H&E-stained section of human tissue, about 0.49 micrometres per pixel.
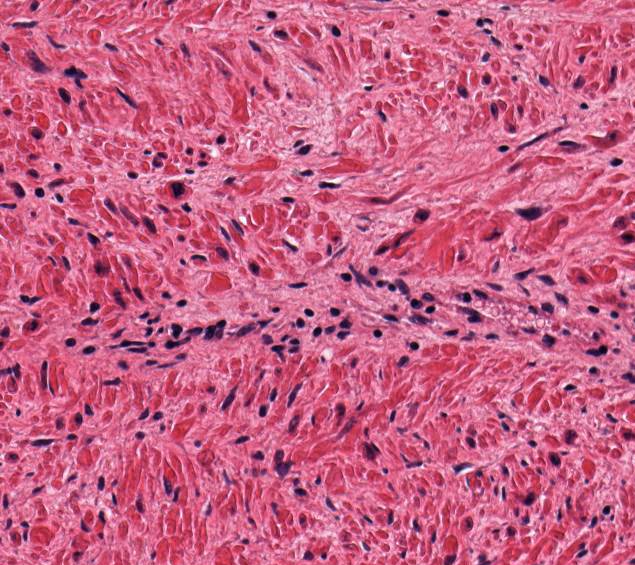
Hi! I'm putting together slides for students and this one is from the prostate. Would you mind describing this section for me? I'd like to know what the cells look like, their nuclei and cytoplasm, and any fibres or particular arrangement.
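You'll see spindle cells with pink cytoplasm in bundles running several ways, interlacing across the field. Many are cut across, giving rounded pink profiles packed side by side. No epithelium or glands anywhere, and no open lumen or large empty space; tissue fills the field.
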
